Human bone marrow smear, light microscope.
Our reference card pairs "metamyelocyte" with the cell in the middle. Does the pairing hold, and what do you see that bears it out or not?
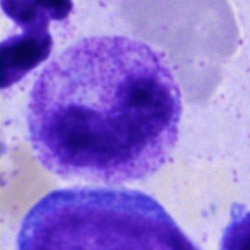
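Two features decide: the dark purple chromatin is condensed into clumps, and the abundant cytoplasm is pale lilac.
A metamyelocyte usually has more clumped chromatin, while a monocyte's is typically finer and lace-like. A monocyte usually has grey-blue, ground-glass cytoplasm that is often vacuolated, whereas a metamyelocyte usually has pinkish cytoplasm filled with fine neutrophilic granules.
The clumped chromatin and the pale lilac rather than grey-blue cytoplasm speak for metamyelocyte and against monocyte, so the name metamyelocyte fits. The nucleus is curved like a kidney, with its indentation facing upward, and lies mainly in the lower half of the cell. No nucleoli are visible.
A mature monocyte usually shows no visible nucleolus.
Their absence therefore does not set the two names apart.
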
